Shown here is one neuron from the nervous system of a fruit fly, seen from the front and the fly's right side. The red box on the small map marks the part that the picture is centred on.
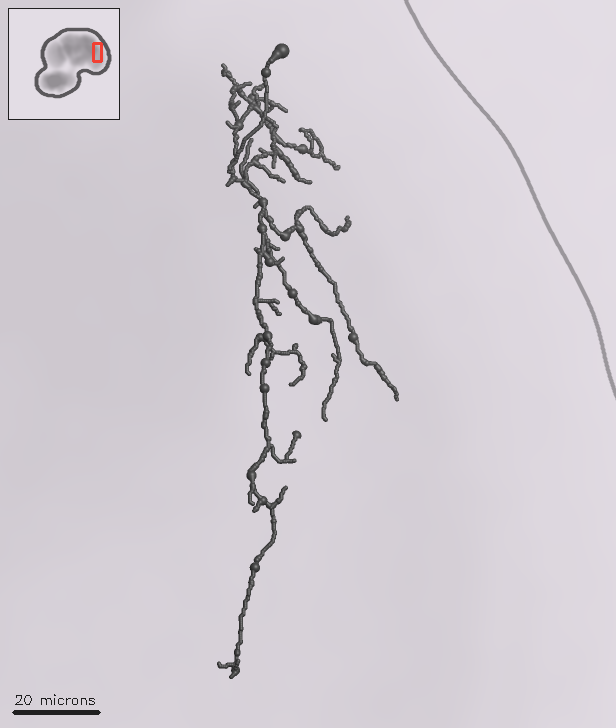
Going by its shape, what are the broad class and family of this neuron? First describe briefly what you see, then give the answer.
The cell body can be seen at the top of the picture. From top to bottom in the picture it spans about 150 microns. Dozens of branch ends can be seen. This is an optic-lobe intrinsic neuron. The family is Cm.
